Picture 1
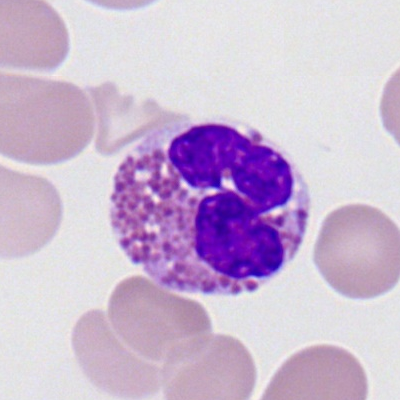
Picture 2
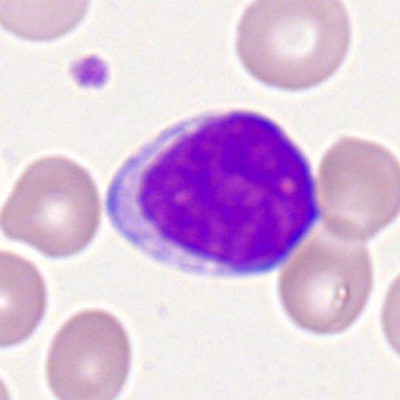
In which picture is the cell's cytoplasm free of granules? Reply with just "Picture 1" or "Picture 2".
Picture 2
